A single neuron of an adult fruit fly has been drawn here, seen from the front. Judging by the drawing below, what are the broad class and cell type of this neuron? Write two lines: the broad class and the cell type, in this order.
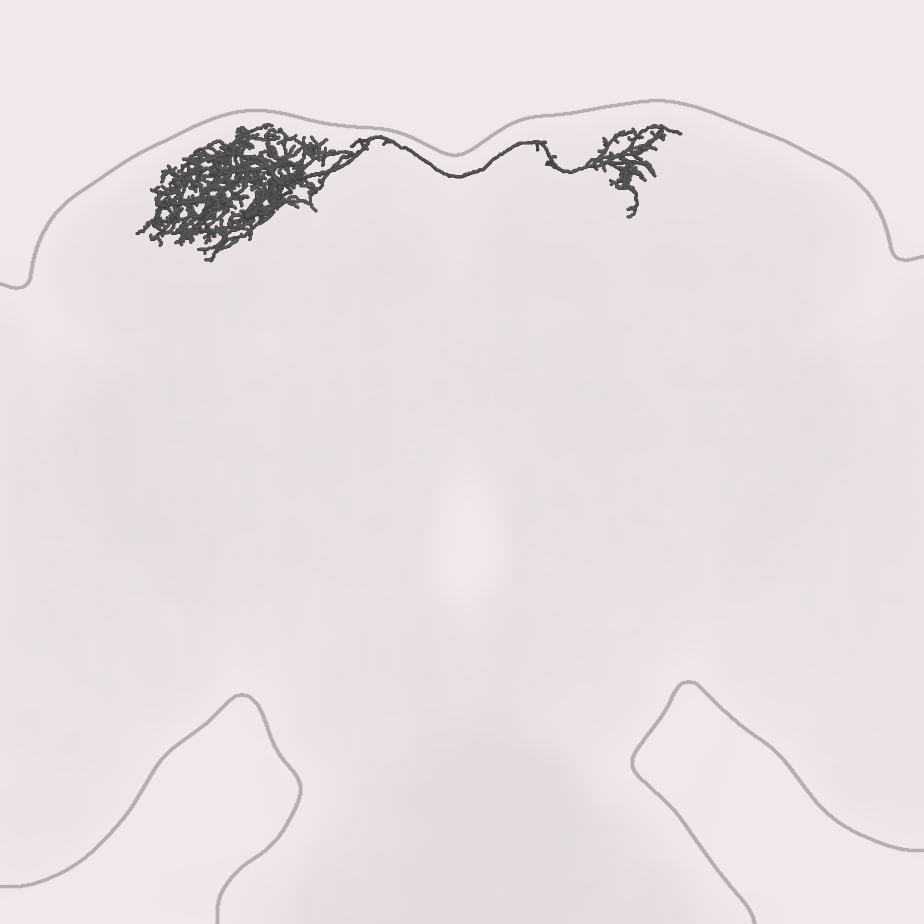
central-brain intrinsic neuron
SLP470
